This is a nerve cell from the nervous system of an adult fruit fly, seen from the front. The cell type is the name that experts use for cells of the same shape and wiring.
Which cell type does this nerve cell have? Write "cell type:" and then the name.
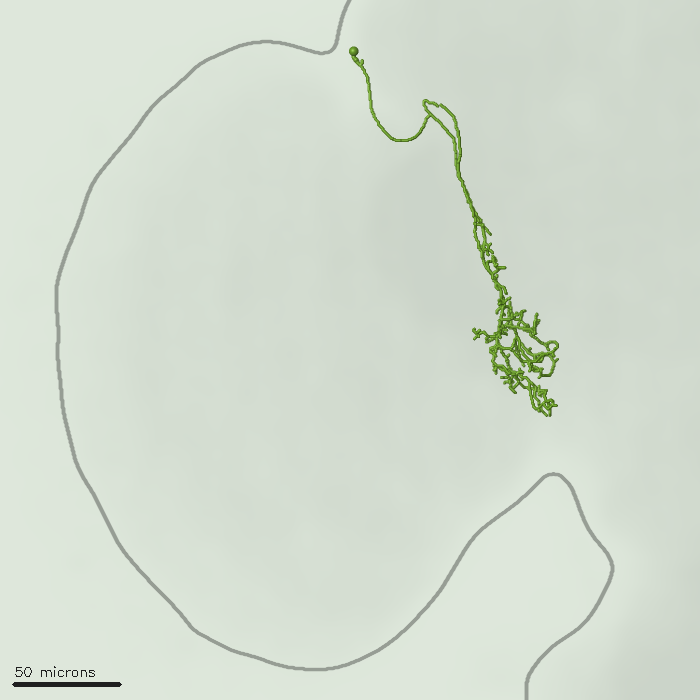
cell type: WED001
